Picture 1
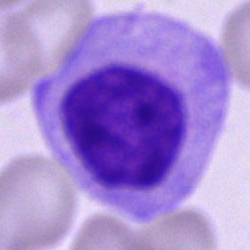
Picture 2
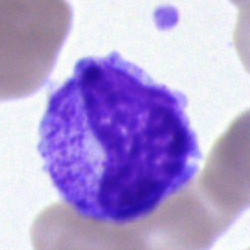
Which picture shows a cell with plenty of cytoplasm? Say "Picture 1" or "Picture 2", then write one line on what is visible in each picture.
Picture 1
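What picture 1 shows: The cytoplasm forms a broad rim that is widest on the upper and right sides.
What picture 2 shows: The nucleus takes up the right side and most of the cell.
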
